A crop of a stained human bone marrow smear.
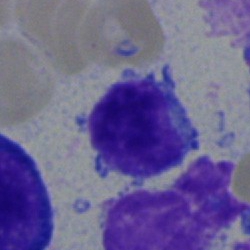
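Lymphocyte: note how irregular its outline is, with small ragged blue projections along the upper-right edge. A few small blue blebs also jut from the lower-left edge. The nucleus stains deep, dark purple throughout, and the little cytoplasm you can see is blue.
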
